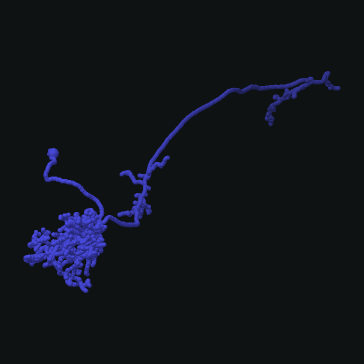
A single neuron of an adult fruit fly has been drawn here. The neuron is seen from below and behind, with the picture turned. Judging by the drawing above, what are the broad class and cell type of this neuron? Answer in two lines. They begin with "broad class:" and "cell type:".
broad class: ascending neuron
cell type: ANXXX049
